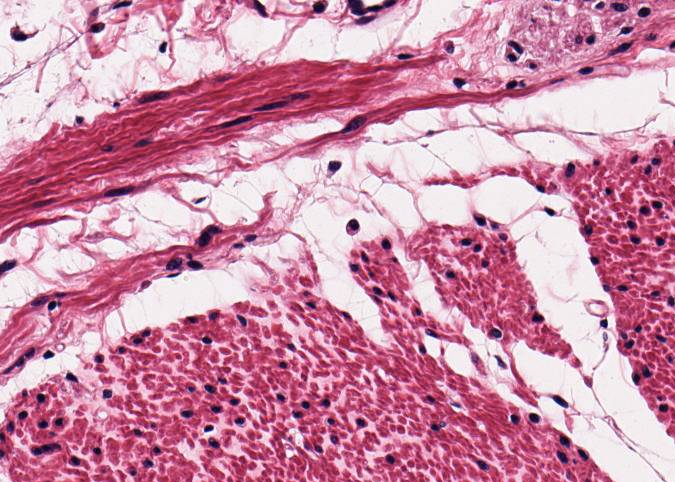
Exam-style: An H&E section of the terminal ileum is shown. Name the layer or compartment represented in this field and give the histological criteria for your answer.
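Smooth muscle: compact pink tissue over most of the lower half and right side. It is many small, tightly packed pink round profiles, as if cut end-on.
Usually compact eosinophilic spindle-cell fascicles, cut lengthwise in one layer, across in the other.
Upper part: looser pale tissue and a fibrous band of wavy, deeply eosinophilic fibres rising diagonally from left toward upper right, its nuclei dark, elongated, fibre-aligned.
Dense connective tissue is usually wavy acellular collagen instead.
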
